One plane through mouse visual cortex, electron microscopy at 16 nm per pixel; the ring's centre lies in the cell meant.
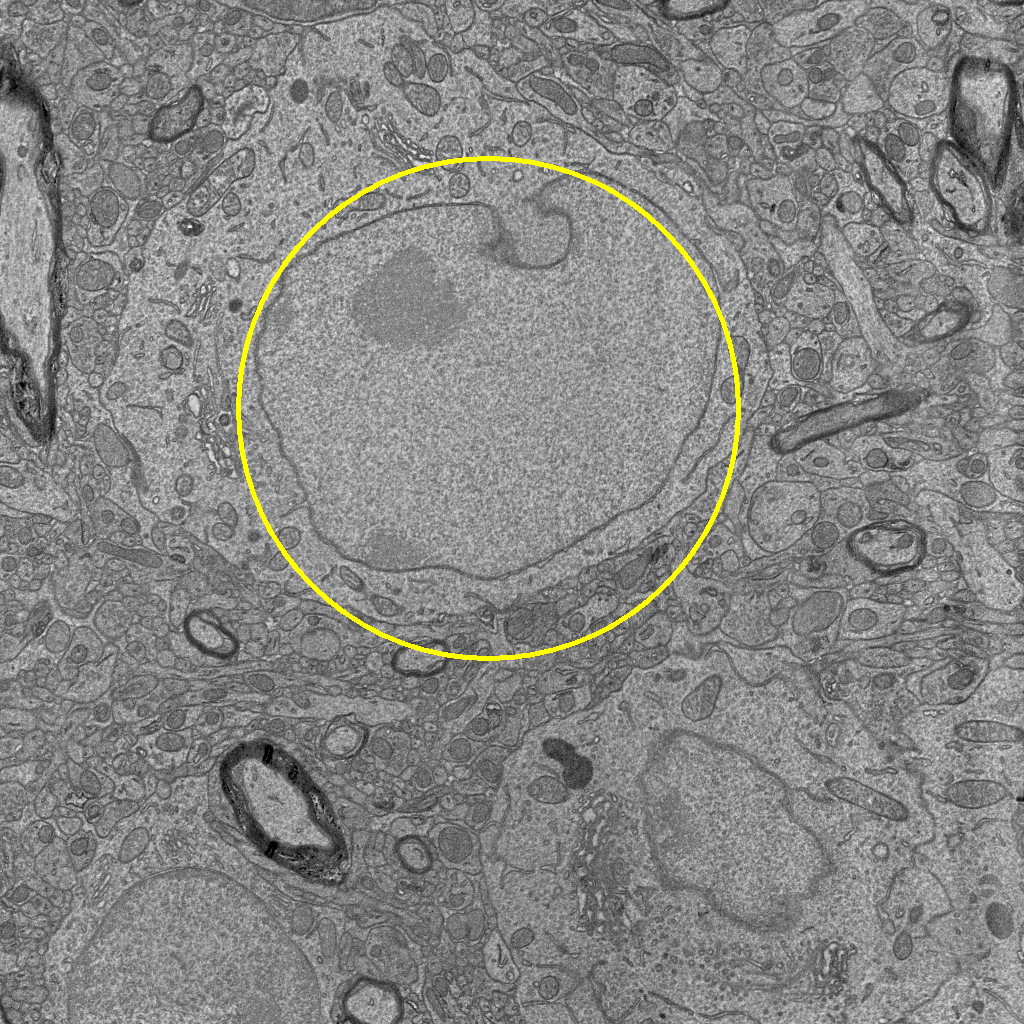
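Excitatory neuron, mouse visual cortex, electron micrograph. Its large, roundish nucleus shows its whole outline within the ring. The nuclear envelope has one deep, hook-shaped infolding at the top. Chromatin is pale and evenly fine-grained, with no dense dark clumps lining the envelope. A smaller darker grey patch lies against the envelope at lower left.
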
